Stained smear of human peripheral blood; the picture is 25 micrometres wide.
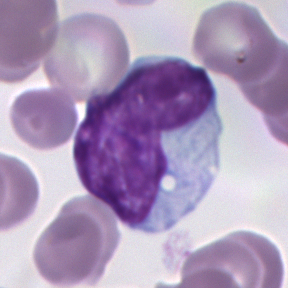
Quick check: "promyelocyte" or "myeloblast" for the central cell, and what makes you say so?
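The answer is myeloblast. Its nucleus takes up more than half of the cell. Pale greyish blue cytoplasm lies mainly to the lower right of the nucleus, and one small round clear vacuole sits in it beside the nucleus.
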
